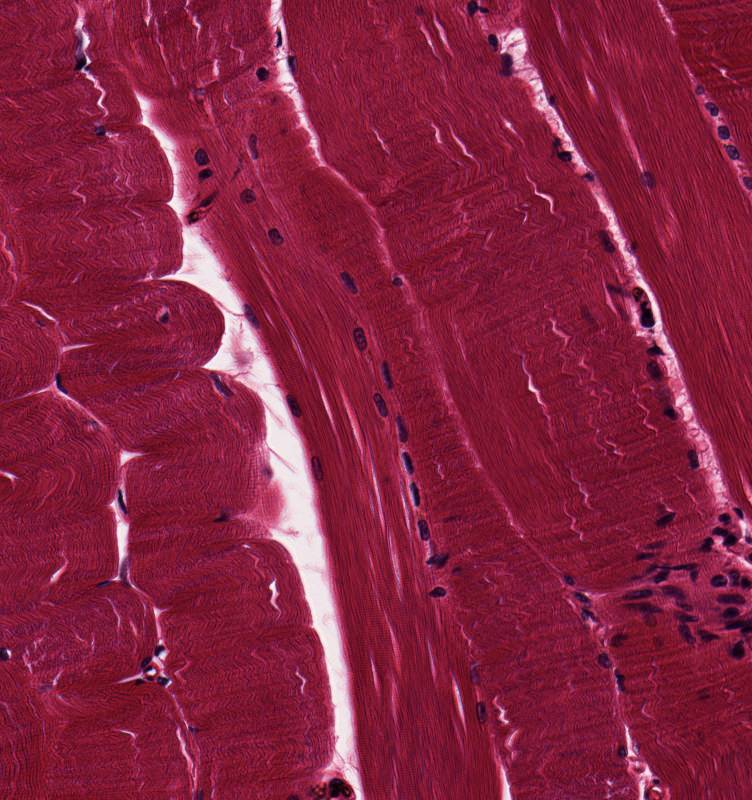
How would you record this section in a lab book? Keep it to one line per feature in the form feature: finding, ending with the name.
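Cytoplasm: strongly eosinophilic, deep red-pink throughout
Nuclei: small, dark, elongated, at the fibre edges rather than central
Left side: fibres cut more across, stacked rounded scalloped segments
Lower right: small cluster of dark round nuclei in the narrow space between fibres
Name: skeletal muscle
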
